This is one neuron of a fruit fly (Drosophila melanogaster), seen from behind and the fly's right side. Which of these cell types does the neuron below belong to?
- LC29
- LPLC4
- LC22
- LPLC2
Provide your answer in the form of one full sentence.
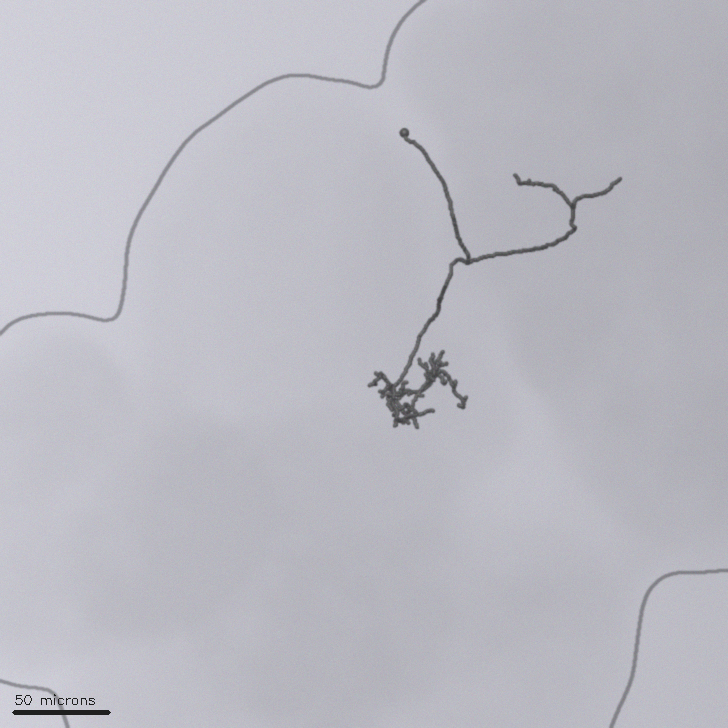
The neuron has LC29 as its cell type.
